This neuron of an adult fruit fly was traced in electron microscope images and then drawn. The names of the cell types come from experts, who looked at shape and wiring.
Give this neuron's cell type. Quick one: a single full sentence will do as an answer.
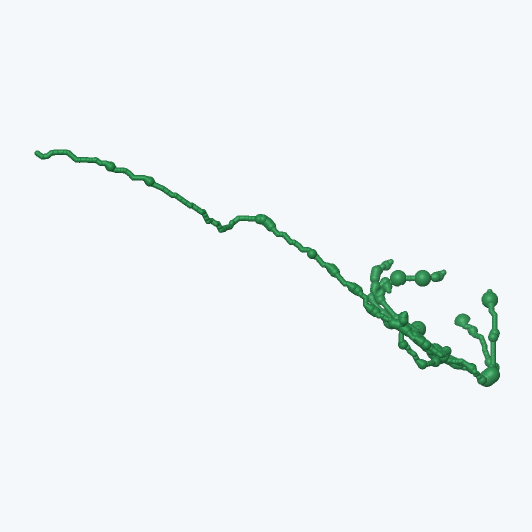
This neuron counts as a member of the cell type ORN_VL1.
